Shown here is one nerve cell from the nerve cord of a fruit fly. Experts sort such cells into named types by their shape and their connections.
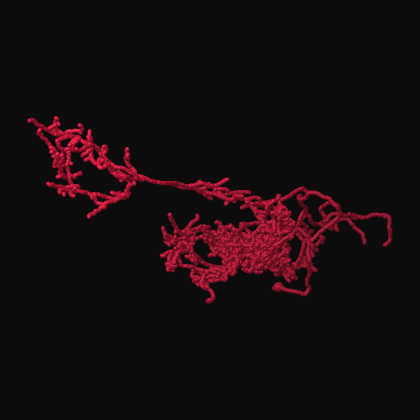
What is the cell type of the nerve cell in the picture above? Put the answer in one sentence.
The cell type is IN04B002.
